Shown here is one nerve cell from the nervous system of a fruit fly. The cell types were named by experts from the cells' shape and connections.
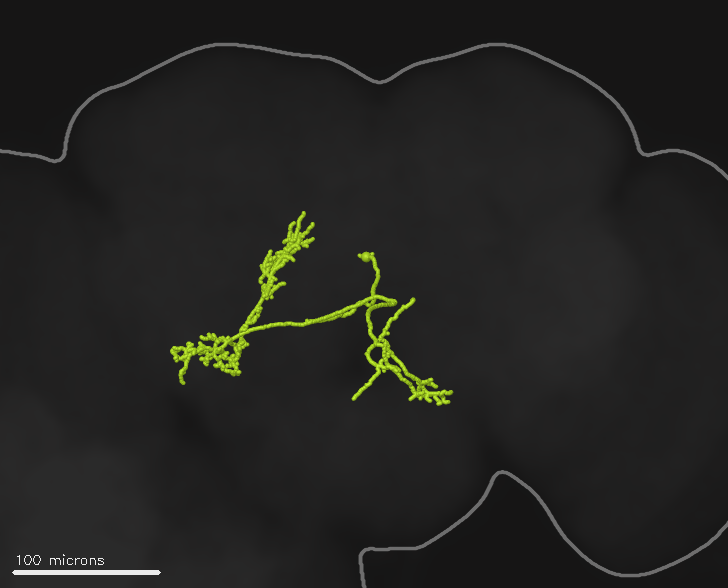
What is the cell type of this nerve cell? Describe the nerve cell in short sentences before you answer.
The cell body can be seen in the middle of the picture. From left to right in the picture it spans about 190 microns. It is a central-brain intrinsic neuron. Its cell type is WED082.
